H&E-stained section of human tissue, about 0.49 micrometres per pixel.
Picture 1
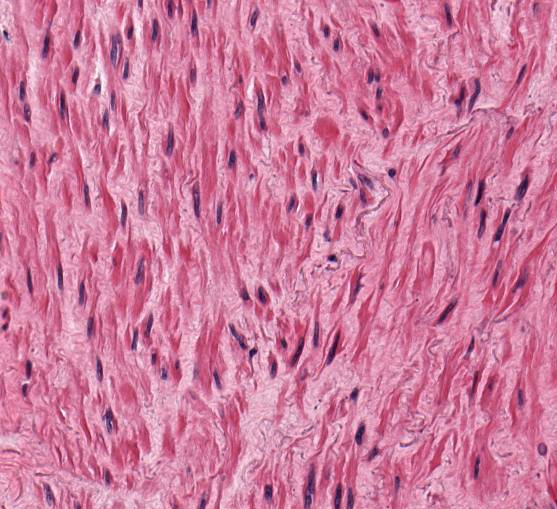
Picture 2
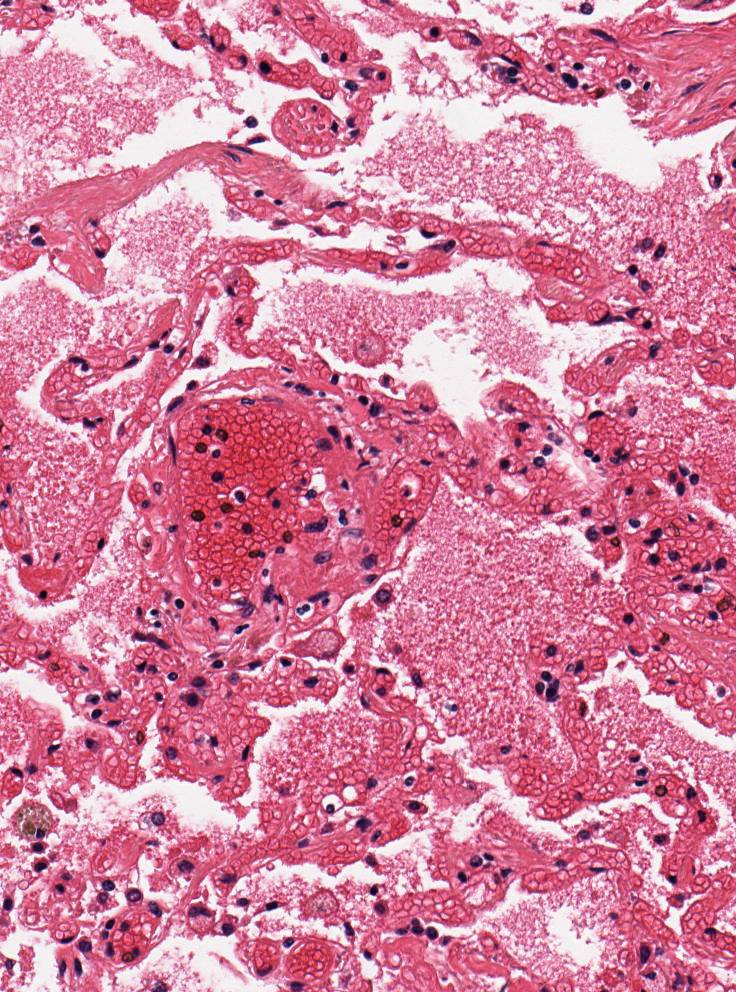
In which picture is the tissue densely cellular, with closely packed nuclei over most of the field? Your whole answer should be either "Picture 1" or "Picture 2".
Picture 1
